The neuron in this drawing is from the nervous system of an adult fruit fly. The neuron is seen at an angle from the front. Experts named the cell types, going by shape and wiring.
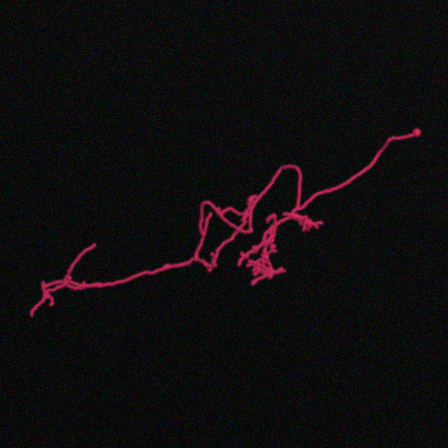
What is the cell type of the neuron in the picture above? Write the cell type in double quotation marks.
"IN06A099"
